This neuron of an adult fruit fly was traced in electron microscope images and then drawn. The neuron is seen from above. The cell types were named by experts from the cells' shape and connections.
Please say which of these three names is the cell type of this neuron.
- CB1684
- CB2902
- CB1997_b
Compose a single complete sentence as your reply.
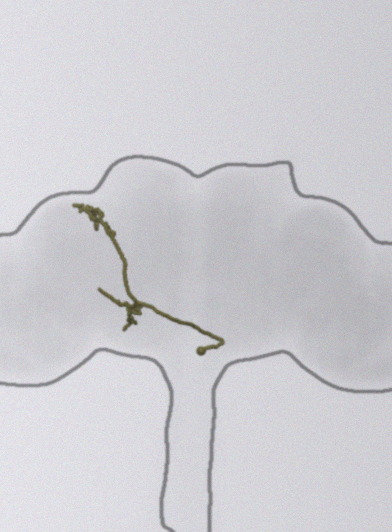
In the scheme of cell types, this neuron is CB2902.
